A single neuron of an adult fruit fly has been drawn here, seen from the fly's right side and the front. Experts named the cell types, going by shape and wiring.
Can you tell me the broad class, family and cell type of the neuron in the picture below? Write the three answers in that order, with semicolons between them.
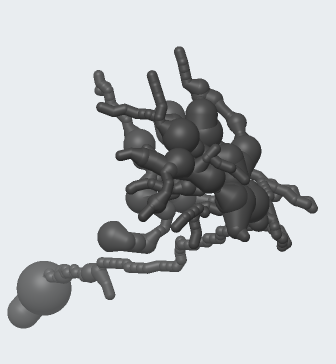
optic-lobe intrinsic neuron; T; T5b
